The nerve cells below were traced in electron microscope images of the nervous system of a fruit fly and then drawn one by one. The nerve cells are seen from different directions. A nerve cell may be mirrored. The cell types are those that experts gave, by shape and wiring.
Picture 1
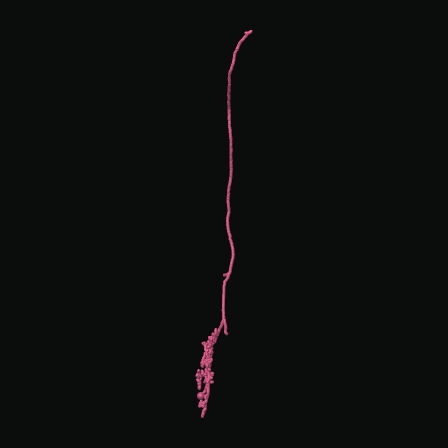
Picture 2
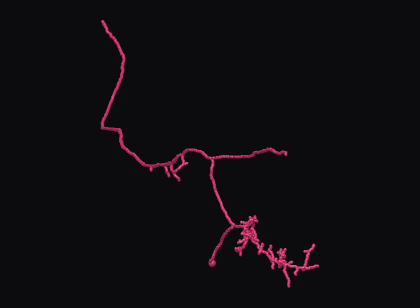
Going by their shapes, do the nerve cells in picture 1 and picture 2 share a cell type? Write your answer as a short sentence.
They are of different cell types.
